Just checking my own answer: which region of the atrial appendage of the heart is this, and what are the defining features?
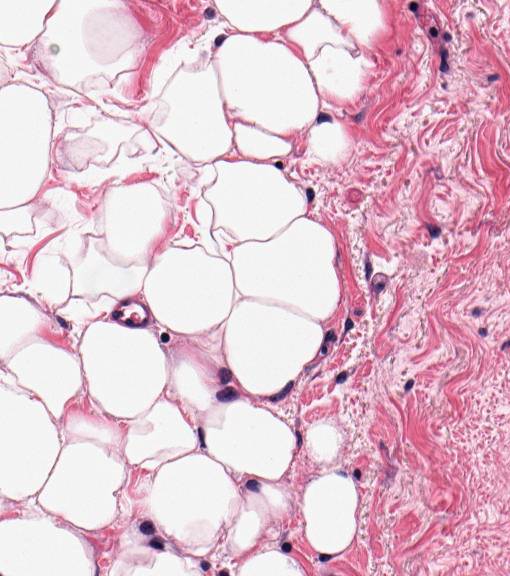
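Fat occupies the left and central part of the field, with dense collagenous connective tissue on the right. Its adipocytes are large, rounded to polygonal, empty-looking single vacuoles separated by thin pink septa. Their nuclei are dark and flattened, pressed against the edge of the cell.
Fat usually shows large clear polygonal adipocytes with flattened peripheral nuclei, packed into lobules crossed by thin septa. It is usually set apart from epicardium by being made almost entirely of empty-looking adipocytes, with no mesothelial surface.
No epithelium is present anywhere in the field.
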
